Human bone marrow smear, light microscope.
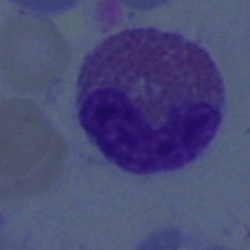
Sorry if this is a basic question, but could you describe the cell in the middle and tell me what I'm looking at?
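The cell has a round, smooth outline. Its nucleus, lying in the lower half of the cell, is bent like a horseshoe, with the concave side turned upward. The chromatin is dark purple and coarsely clumped. This cell is an eosinophil.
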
